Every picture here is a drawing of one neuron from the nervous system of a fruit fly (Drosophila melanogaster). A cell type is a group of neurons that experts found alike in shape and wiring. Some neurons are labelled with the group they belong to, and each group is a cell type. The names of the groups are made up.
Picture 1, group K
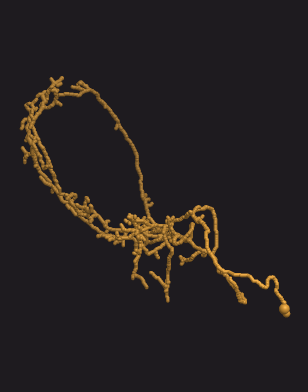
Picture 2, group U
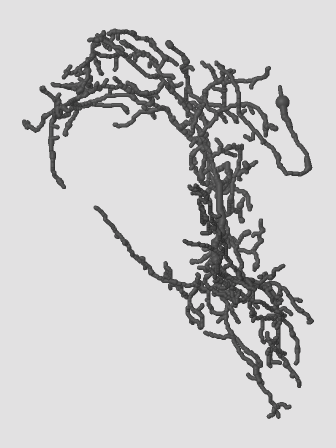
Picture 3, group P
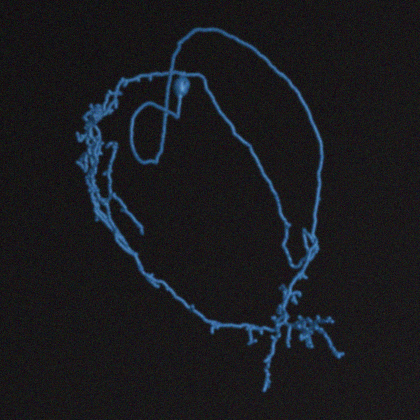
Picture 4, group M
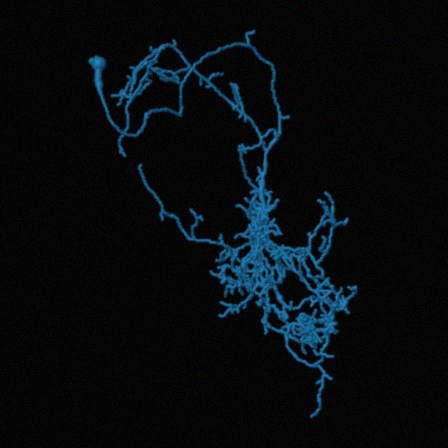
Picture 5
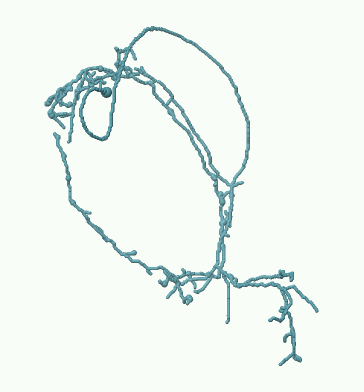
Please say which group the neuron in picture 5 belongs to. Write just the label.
group P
